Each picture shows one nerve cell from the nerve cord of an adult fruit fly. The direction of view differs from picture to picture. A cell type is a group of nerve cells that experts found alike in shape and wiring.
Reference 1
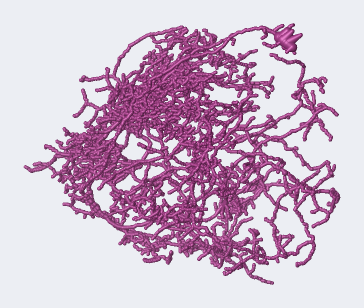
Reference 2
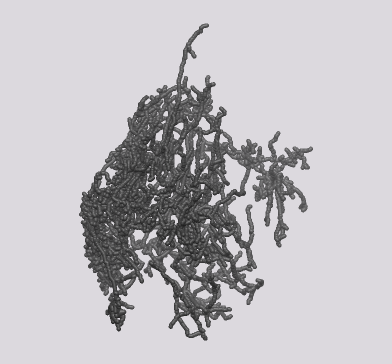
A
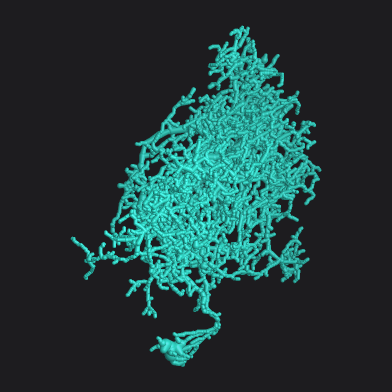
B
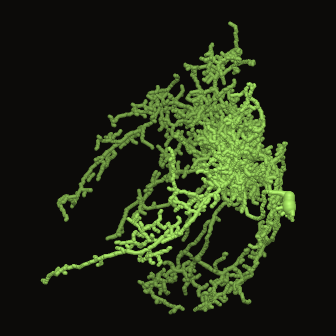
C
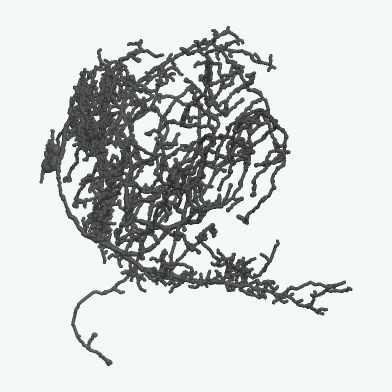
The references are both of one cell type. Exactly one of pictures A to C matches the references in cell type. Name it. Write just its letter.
C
